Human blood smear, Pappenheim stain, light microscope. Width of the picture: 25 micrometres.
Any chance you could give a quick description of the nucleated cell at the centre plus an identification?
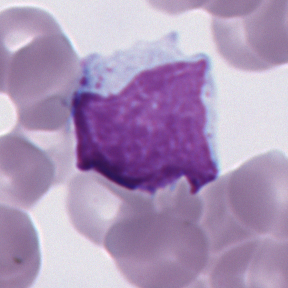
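Taking the nucleus first, its outline is angular and roughly four-sided, and the chromatin stains a deep purple-magenta. Turning to the cytoplasm, it is pale greyish-blue, and its upper edge is ragged, with fine frayed projections. This is a large granular lymphocyte.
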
